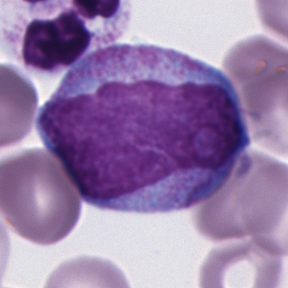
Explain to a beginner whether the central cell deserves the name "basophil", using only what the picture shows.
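A pale round nucleolus shows in the right part of the nucleus.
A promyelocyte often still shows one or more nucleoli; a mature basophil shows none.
The nucleolus speaks for promyelocyte and against basophil: the cell is a promyelocyte. Outline: smooth oval, wider than tall. Nucleus: stretched from side to side, filling most of the cell. Cytoplasm: no vacuoles. Just beyond the upper left edge lies another cell with a dark lobed nucleus.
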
